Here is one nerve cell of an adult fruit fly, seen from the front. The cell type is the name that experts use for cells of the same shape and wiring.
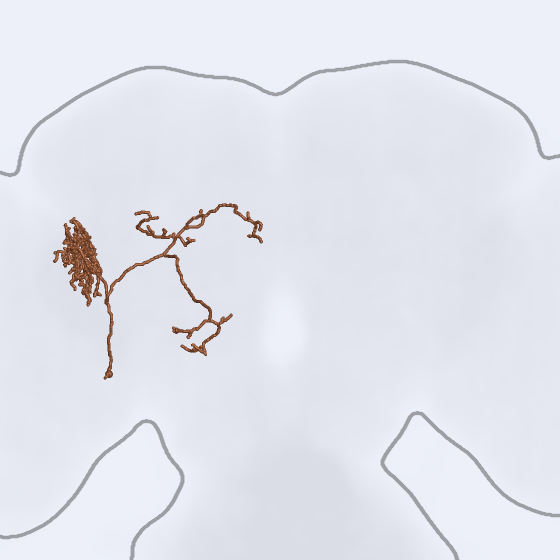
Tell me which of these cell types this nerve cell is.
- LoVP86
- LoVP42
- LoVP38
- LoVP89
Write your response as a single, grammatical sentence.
The cell type that this nerve cell has is LoVP89.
